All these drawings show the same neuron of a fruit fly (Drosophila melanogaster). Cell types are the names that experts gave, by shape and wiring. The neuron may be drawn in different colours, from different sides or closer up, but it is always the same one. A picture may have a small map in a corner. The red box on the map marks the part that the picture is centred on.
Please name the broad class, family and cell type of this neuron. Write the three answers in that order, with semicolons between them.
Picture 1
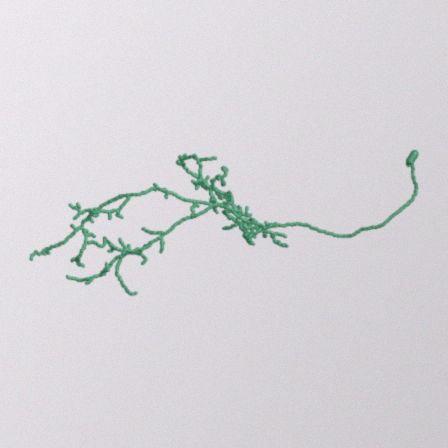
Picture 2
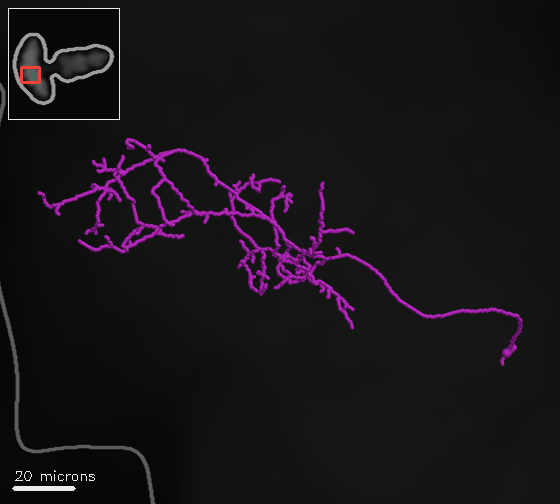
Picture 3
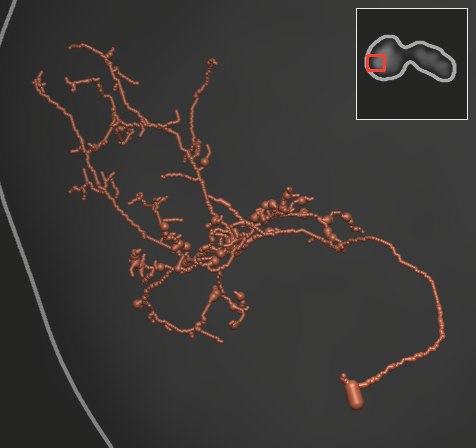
central-brain intrinsic neuron; hemilineage SLPad1_posterior; CB1168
